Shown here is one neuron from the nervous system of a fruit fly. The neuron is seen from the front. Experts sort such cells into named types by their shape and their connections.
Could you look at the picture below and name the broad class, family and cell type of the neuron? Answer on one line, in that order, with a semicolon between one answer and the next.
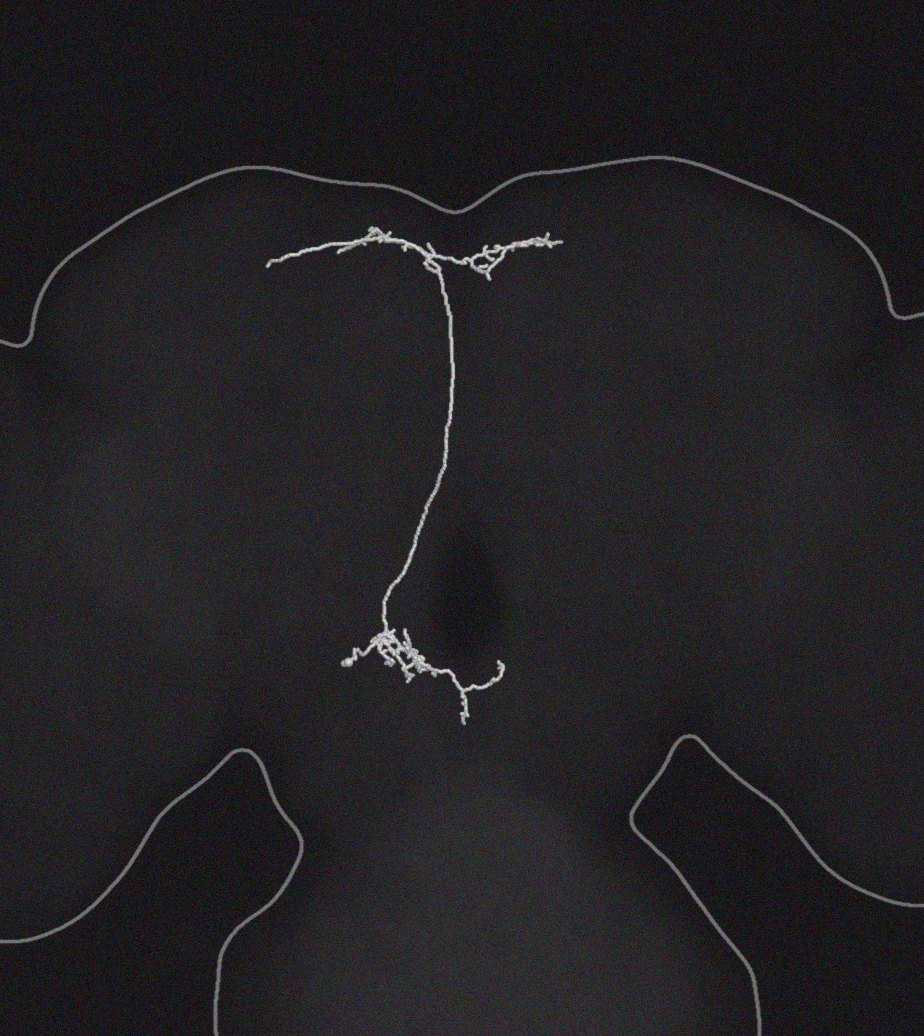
central-brain intrinsic neuron; hemilineage FLAa2; PRW028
